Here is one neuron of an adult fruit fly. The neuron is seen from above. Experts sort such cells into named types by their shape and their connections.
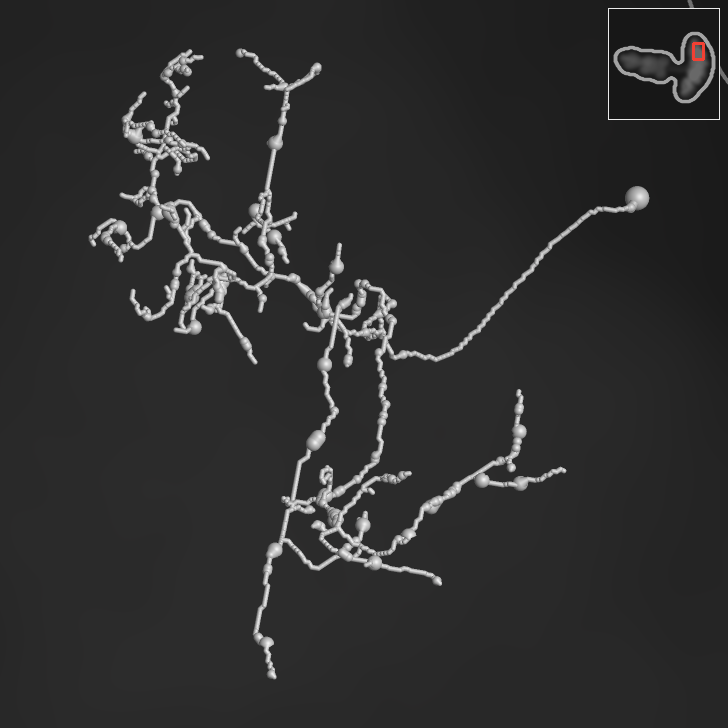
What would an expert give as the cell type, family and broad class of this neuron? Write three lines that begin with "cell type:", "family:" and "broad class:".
cell type: CB4193
family: hemilineage LHa2
broad class: central-brain intrinsic neuron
